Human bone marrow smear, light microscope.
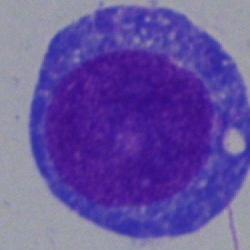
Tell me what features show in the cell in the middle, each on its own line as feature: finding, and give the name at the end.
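Cytoplasm colour: a deep blue.
Cytoplasm extent: a rim all around the nucleus, widest at the top.
Flecks: small and pale, scattered through the cytoplasm, most plainly in its upper part.
Vacuole: a single round clear one at the right edge of the cytoplasm.
Name: blast.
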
